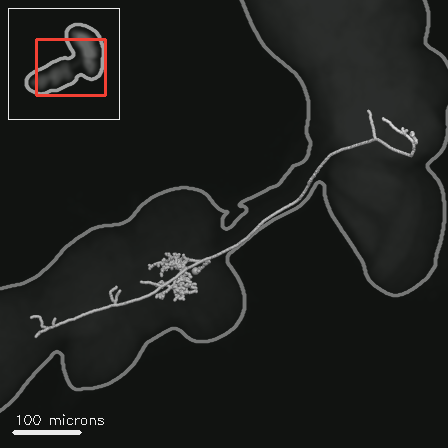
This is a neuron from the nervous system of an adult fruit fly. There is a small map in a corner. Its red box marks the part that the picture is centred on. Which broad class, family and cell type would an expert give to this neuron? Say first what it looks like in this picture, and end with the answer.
It runs through the neck, between the brain and the nerve cord. The cell body can be seen in the middle of the picture. By the scale bar it is about 600 microns wide in this view. It is an ascending neuron. The family is hemilineage 10B. The cell type is AN10B019.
